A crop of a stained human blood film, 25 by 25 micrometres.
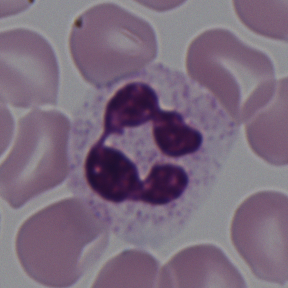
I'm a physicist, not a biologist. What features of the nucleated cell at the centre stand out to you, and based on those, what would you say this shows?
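First, the nuclear lobes: no nucleoli are visible in them. Next, the cytoplasm: it is abundant and very pale lilac-grey, with fine violet granules scattered throughout. Last, vacuoles: none are seen in the cytoplasm. The cell is a segmented neutrophil.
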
